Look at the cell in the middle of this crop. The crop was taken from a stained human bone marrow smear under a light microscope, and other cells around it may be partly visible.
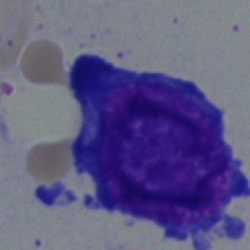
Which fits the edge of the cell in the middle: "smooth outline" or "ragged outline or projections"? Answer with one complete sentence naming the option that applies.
In outline, this cell is rough rather than smooth and even.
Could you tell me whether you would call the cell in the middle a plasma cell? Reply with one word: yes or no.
no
